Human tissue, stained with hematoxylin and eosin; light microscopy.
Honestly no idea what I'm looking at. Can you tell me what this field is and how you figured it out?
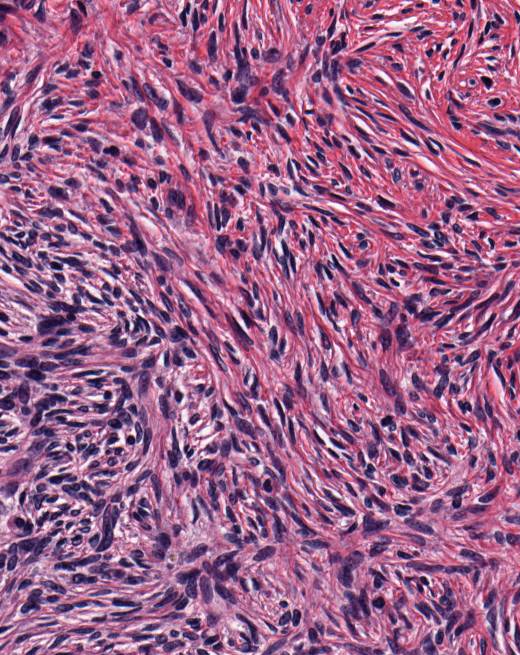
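First, the name: ovarian cortex. Point one: spindle cells fill the whole field, in short fascicles running in varying, intersecting directions.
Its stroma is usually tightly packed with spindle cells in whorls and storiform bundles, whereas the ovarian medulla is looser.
Point two: the lower left is more densely cellular and darker than the more collagen-rich upper right. Point three: most nuclei are elongated to oval and dark-staining, varying somewhat in size and shape, with some plumper nuclei among slender ones.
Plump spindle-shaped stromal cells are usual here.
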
